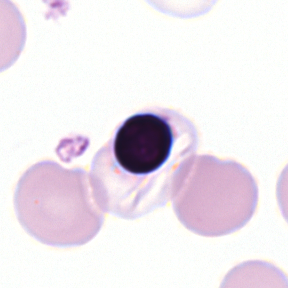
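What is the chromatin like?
Dense and almost uniformly dark purple, with hardly any visible structure; no nucleoli can be seen.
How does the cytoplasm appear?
Very pale, nearly colourless, with no visible granules.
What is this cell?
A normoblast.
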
